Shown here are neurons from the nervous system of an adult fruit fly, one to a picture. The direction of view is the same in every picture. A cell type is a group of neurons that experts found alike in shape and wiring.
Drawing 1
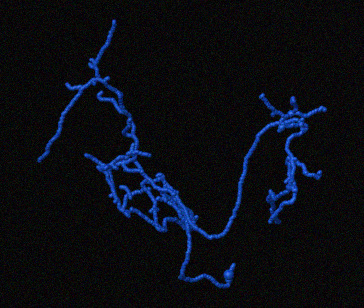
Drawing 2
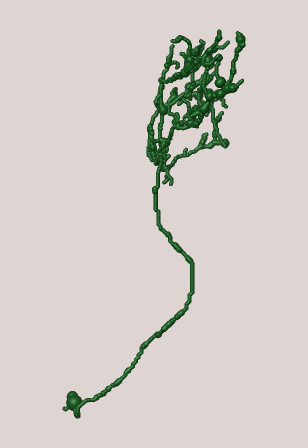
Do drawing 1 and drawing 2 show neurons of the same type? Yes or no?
no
